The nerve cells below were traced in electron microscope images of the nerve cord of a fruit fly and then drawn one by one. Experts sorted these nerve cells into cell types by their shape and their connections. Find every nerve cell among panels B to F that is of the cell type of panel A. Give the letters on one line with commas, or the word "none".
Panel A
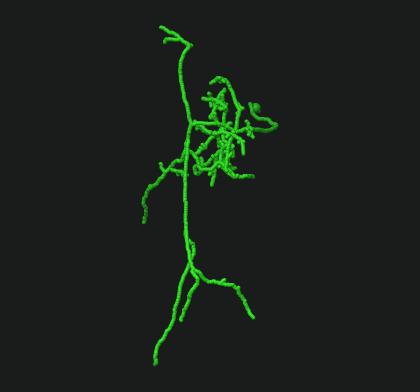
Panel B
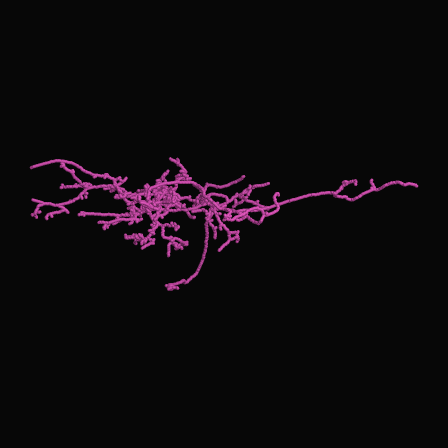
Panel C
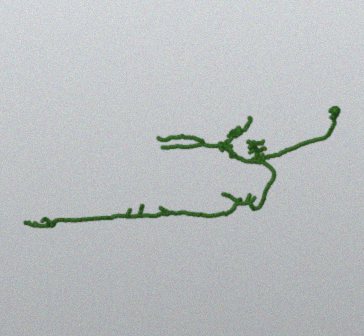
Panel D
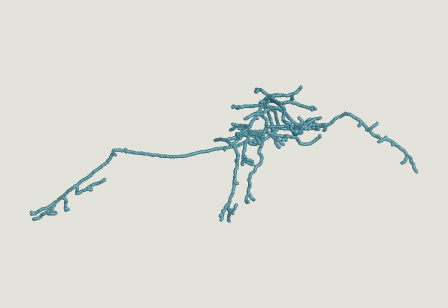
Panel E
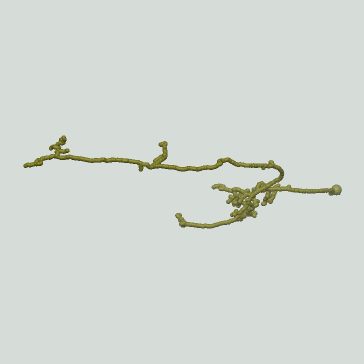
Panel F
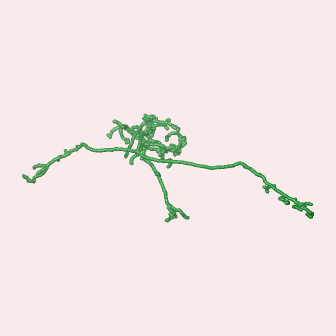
D, F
